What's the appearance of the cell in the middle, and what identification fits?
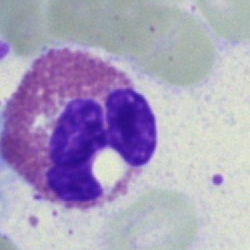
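I'd call the outline roughly round. The cytoplasm looks packed with coarse reddish-pink granules. A round clear space sits below the nucleus, between its lobes, and I can't make out any nucleoli. So this is an eosinophil.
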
